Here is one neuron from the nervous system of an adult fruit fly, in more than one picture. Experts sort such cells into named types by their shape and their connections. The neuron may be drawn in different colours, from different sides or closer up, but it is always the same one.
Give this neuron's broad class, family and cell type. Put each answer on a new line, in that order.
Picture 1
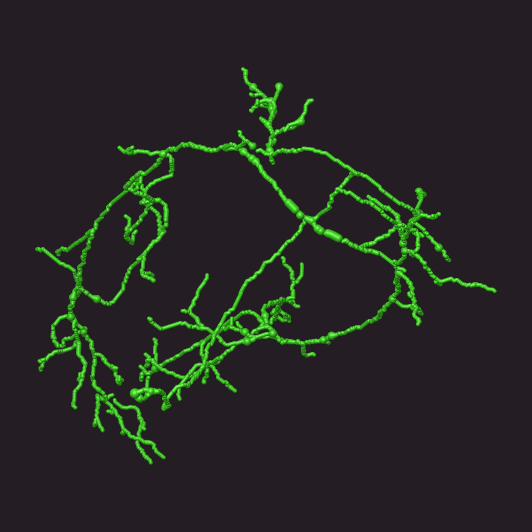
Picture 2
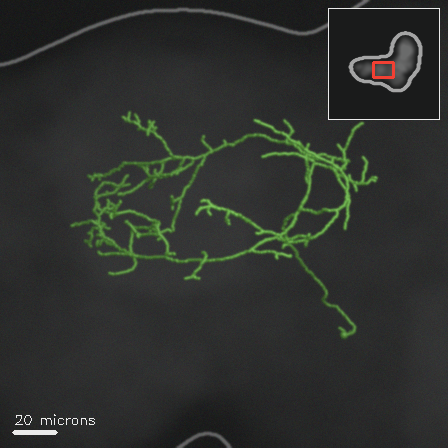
nerve-cord intrinsic neuron
hemilineage 00A
IN00A053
